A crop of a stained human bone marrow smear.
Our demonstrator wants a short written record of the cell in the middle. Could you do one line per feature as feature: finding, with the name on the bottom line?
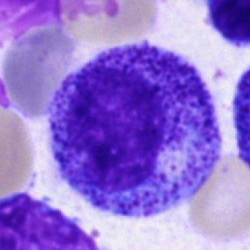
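Nucleus: large, off-centre toward the left side of the cell
Granules: numerous, coarse and dark purple, filling the cytoplasm
Nuclear surface: granules lying over it as well
Pale patch: less granular cytoplasm to the lower right of the nucleus
Name: promyelocyte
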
